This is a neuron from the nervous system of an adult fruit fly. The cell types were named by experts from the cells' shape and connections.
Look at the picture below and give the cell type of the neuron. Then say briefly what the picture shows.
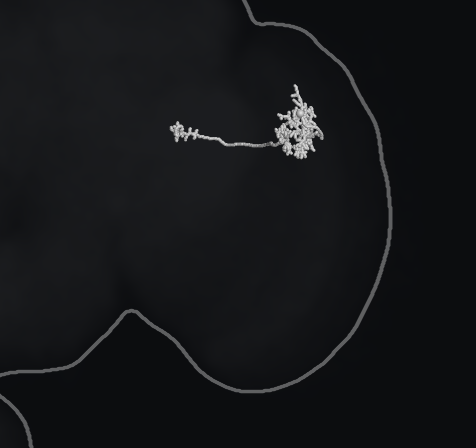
Its cell type is Tm16. This is an optic-lobe intrinsic neuron. As drawn here it is wider than it is tall.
